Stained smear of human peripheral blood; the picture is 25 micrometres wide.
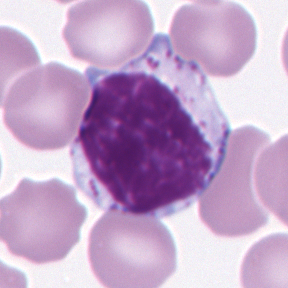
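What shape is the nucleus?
A rounded oval, with no lobes or deep indentation.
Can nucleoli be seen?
None are visible.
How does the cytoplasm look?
Pale and almost colourless, with a faint blue-grey tint.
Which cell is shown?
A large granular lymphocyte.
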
